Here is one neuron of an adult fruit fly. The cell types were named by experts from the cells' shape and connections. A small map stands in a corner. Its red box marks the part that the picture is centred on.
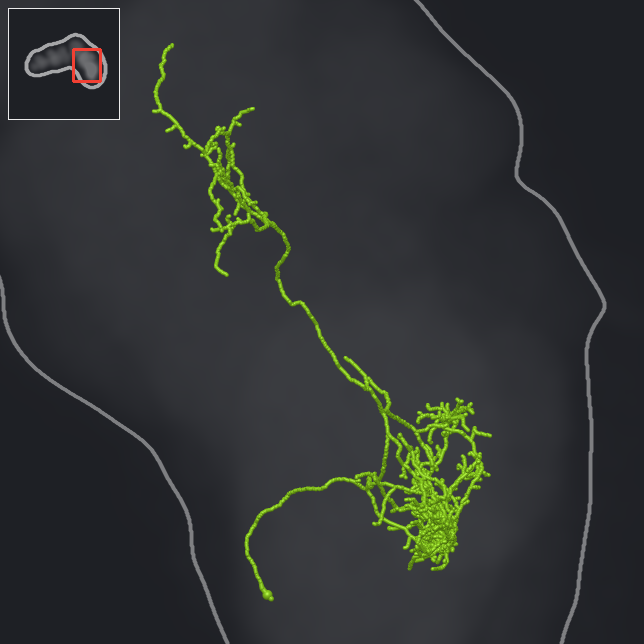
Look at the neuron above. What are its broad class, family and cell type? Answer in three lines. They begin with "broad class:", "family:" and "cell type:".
broad class: central-brain intrinsic neuron
family: hemilineage DL2_ventral
cell type: AVLP567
